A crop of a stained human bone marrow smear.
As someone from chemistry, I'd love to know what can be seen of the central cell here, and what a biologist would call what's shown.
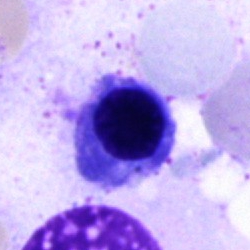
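Chromatin very dark and dense, almost no visible pattern. Nucleus off-centre, toward upper right. Cytoplasm widest on lower-left side of nucleus; no distinct granules. Erythroblast.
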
